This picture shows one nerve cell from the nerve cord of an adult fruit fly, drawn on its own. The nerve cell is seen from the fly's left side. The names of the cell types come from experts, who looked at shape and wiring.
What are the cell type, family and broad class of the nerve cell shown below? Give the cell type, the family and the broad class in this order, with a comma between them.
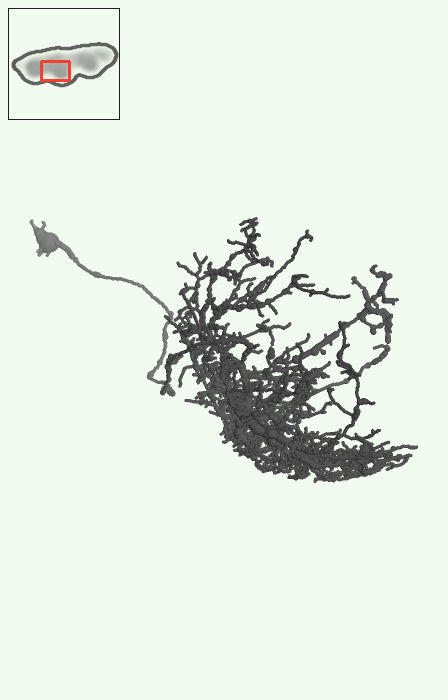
IN01A012, hemilineage 01A, nerve-cord intrinsic neuron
